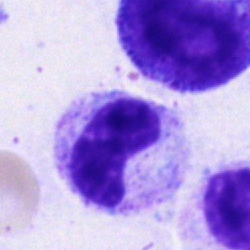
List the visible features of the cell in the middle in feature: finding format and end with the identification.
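Nucleus shape: curved like a kidney bean, indent facing right
Nucleus position: toward the left, so a wider band of cytoplasm on the right
Cytoplasm: plentiful, pale lilac
Granules: fine, pink-lilac, scattered throughout
Name: band neutrophil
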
